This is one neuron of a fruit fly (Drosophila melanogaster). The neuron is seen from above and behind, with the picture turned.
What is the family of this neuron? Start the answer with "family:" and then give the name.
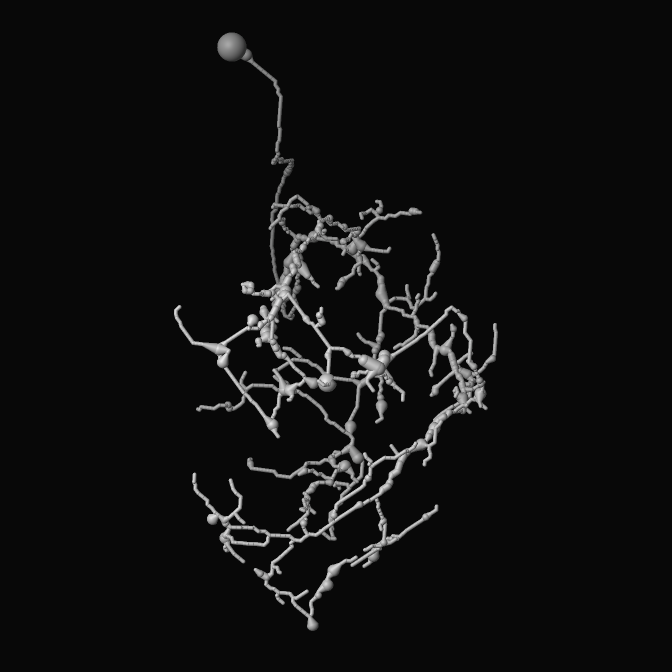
family: hemilineage LHl4_dorsal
